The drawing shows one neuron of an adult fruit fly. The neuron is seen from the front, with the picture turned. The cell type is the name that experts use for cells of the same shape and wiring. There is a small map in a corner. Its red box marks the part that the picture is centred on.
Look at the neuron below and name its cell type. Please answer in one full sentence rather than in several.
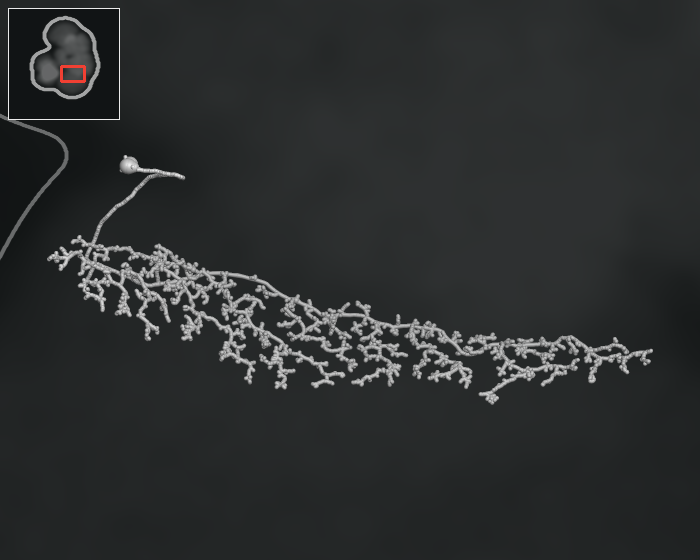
The neuron belongs to cell type Li28.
